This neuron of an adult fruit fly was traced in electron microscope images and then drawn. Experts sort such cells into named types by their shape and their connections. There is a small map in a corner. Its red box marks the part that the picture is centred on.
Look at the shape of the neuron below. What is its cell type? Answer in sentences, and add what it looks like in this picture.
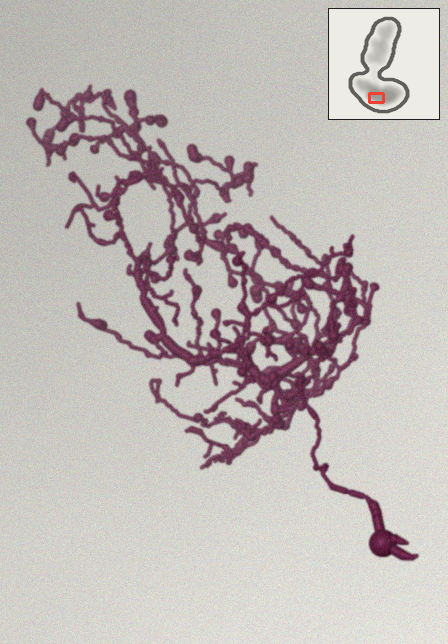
It is of cell type PRW048. This is a central-brain intrinsic neuron. It is in the brain and does not reach the nerve cord. The cell body is at the lower right of the picture. The picture shows dozens of branch ends.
